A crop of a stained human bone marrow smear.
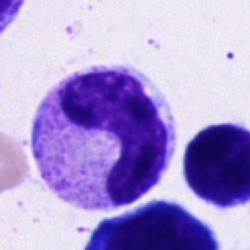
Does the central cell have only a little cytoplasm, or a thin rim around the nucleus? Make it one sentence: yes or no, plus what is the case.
No, the cytoplasm is broad rather than a narrow rim.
